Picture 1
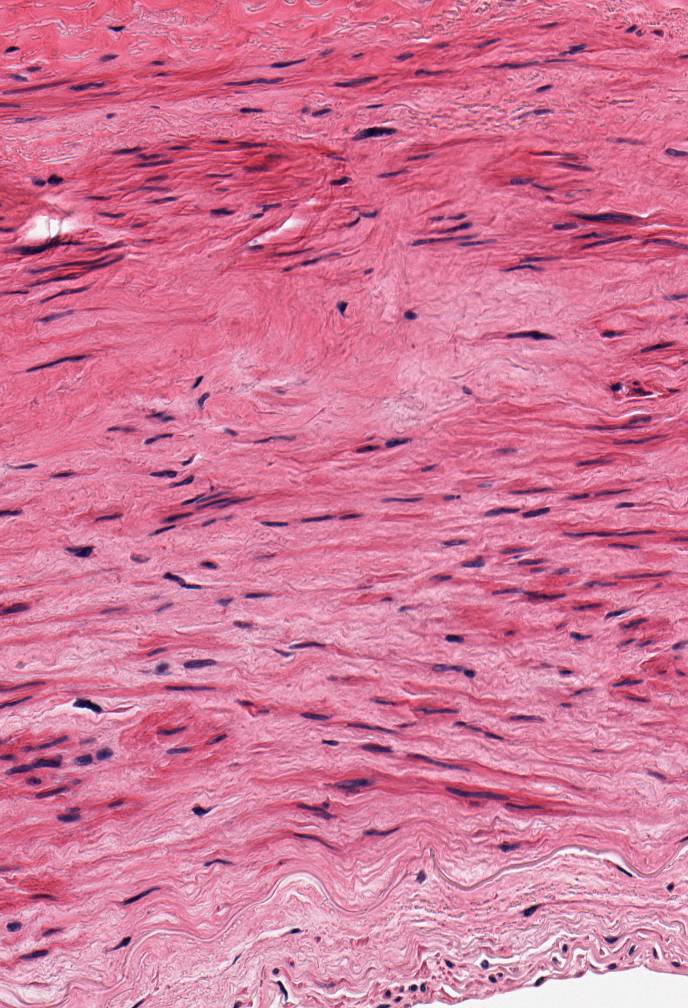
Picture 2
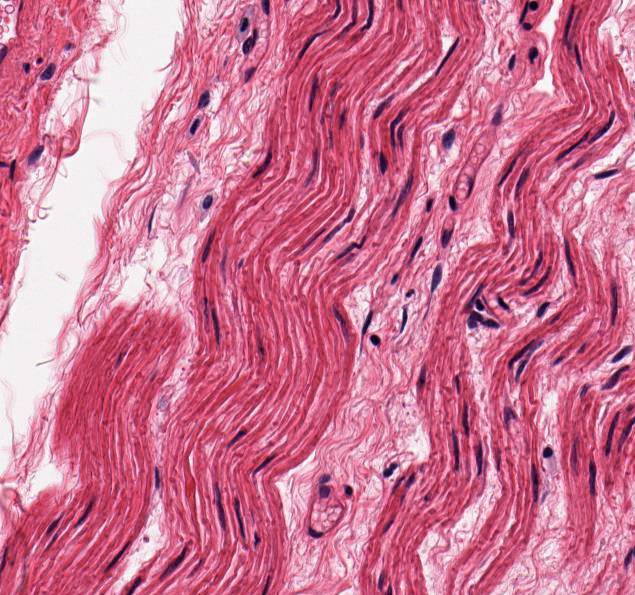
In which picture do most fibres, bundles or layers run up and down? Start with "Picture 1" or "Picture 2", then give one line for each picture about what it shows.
Picture 2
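What picture 1 shows: Pink fibres and their nuclei run mainly horizontally across the whole field.
What picture 2 shows: The field is made up of several side-by-side bundles of fibres running broadly from top to bottom.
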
